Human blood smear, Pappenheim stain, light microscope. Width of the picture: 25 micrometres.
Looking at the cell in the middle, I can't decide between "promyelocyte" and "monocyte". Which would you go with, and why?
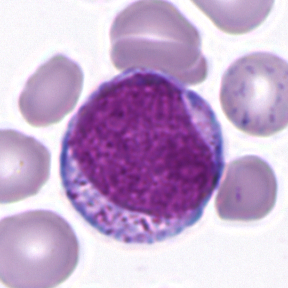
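Promyelocyte, not monocyte.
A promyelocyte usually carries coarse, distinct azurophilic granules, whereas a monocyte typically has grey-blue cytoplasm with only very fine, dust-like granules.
Here, scattered purple granules lie in the cytoplasm, mostly in its lower part. The cytoplasm is pale, taking on a bluer tint toward the cell edge, and a pale, clear crescent of it lies against the upper right edge of the nucleus. The nucleus is about 13 micrometres across, its purple chromatin finely clumped in a net-like pattern without large dense blocks.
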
